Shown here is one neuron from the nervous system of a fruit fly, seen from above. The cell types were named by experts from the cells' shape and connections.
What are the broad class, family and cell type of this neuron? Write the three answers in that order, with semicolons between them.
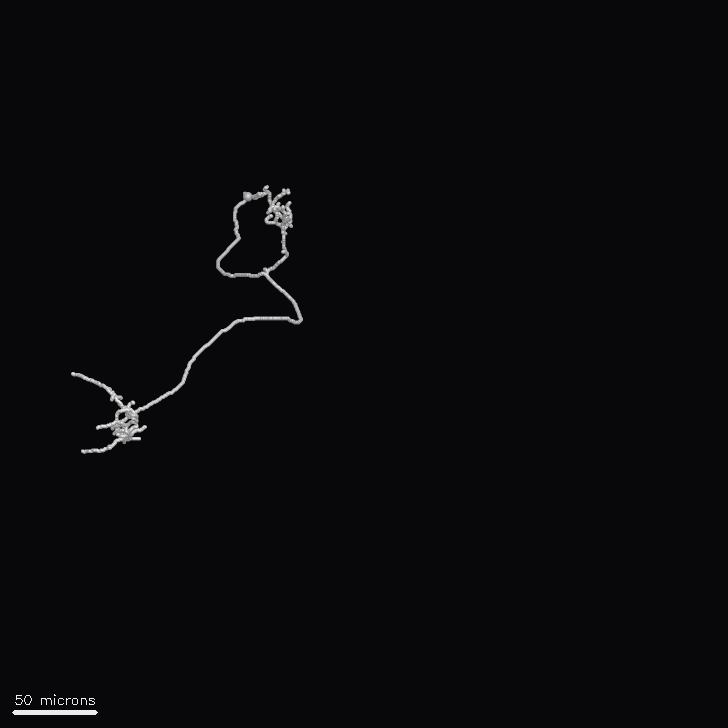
central-brain intrinsic neuron; hemilineage ALv1; M_vPNml53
